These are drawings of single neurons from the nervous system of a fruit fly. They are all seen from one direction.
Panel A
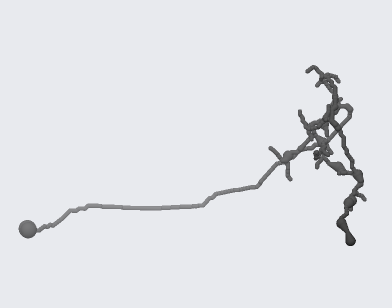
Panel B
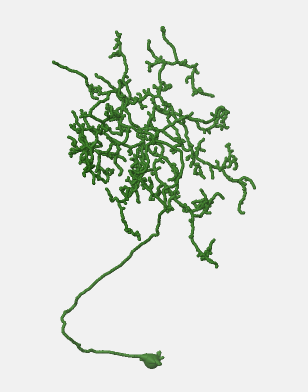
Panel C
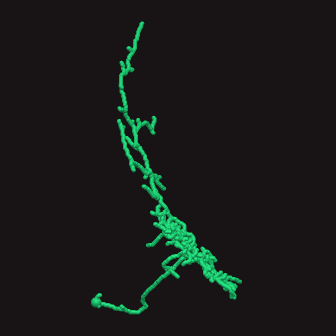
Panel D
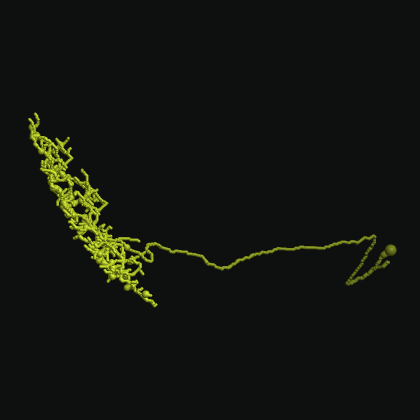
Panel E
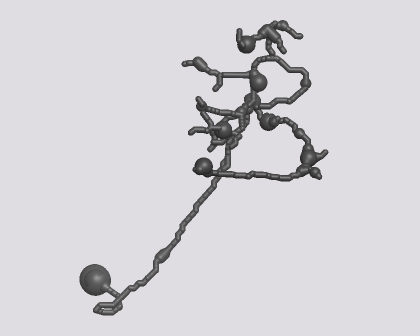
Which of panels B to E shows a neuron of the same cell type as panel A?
E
